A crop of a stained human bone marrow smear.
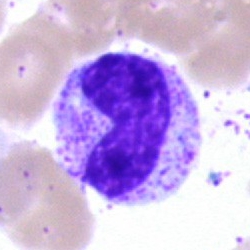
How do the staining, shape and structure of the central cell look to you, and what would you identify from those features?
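Looking first at the nucleus, I see a kidney shape with a deep notch on its left side. Its chromatin is dark purple and coarsely clumped. Around it, the cytoplasm is pale lilac and filled with fine pinkish-purple granules. The cell is a band neutrophil.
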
